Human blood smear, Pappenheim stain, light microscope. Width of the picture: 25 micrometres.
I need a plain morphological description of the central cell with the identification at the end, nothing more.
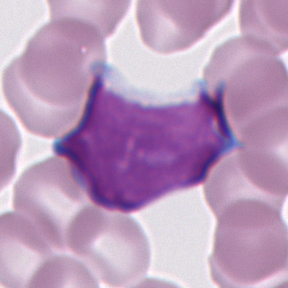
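The outline is angular and irregular, its straight edges meeting at corners instead of following a smooth round curve. Small pointed tips project at the left and right corners. The nucleus fills almost the entire cell. Cytoplasm is scant and pale greyish-blue, visible mainly as a narrow band along the top edge. This is a typical lymphocyte.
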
